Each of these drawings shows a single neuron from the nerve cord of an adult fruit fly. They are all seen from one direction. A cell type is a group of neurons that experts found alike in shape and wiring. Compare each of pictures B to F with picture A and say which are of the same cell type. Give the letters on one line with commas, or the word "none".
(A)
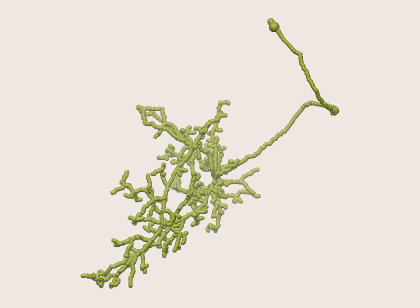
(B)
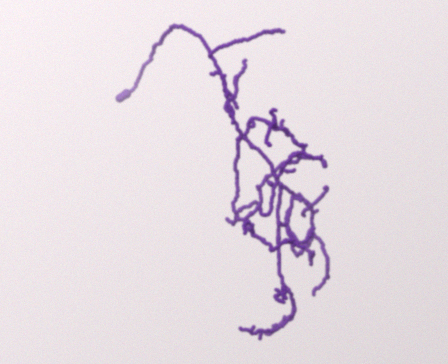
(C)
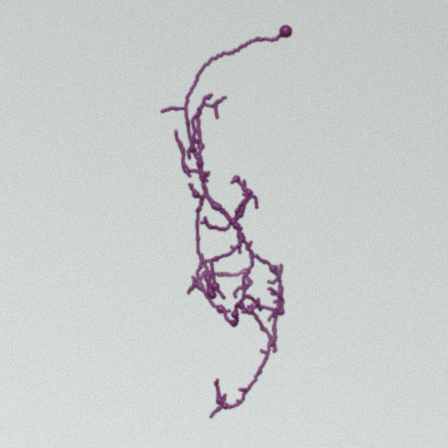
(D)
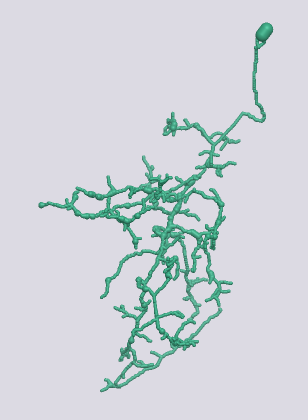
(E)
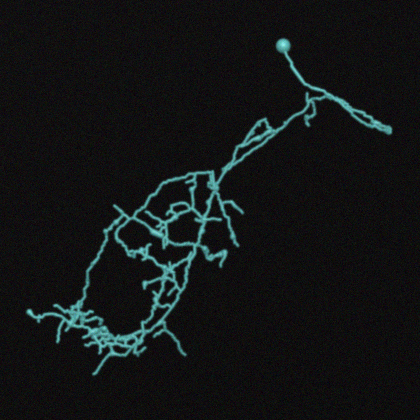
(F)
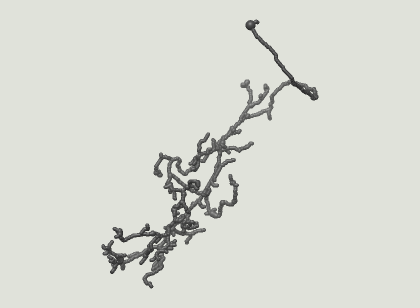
none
